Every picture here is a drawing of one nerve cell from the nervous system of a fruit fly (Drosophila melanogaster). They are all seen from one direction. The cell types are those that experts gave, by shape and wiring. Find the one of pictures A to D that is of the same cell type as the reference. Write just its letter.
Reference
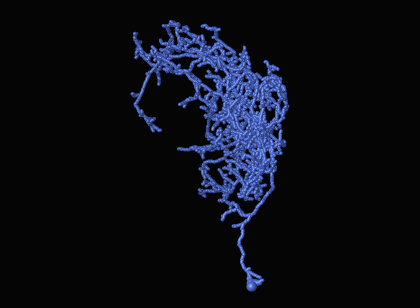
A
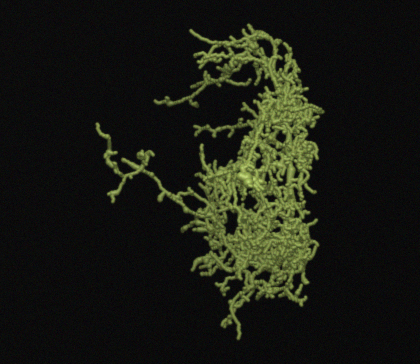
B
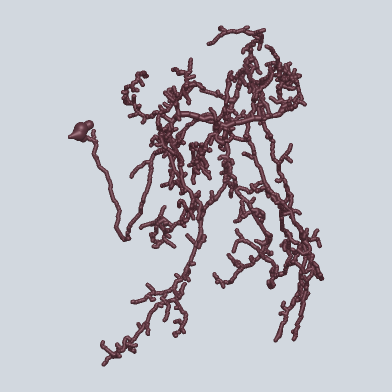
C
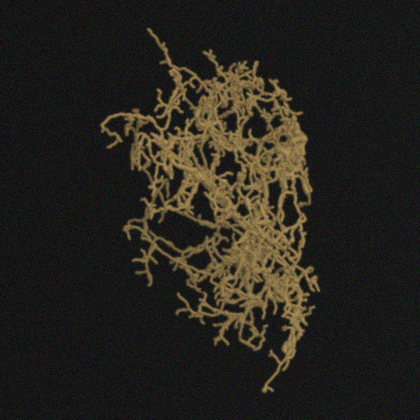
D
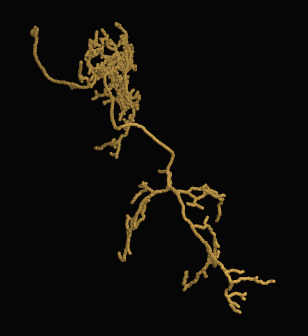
C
